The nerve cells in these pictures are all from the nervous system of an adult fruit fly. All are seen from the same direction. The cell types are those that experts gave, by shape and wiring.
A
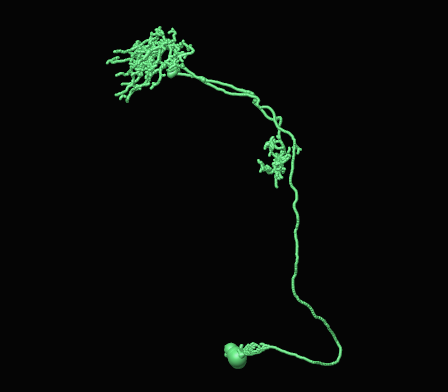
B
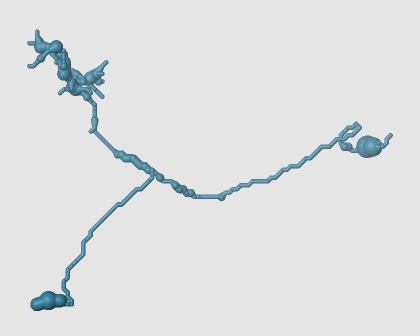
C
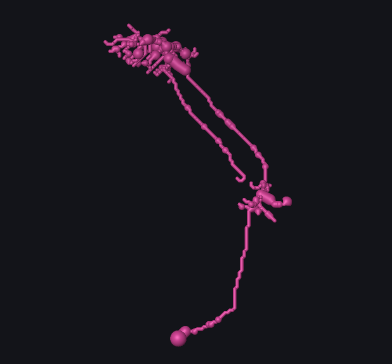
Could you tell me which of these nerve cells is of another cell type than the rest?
Picture B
